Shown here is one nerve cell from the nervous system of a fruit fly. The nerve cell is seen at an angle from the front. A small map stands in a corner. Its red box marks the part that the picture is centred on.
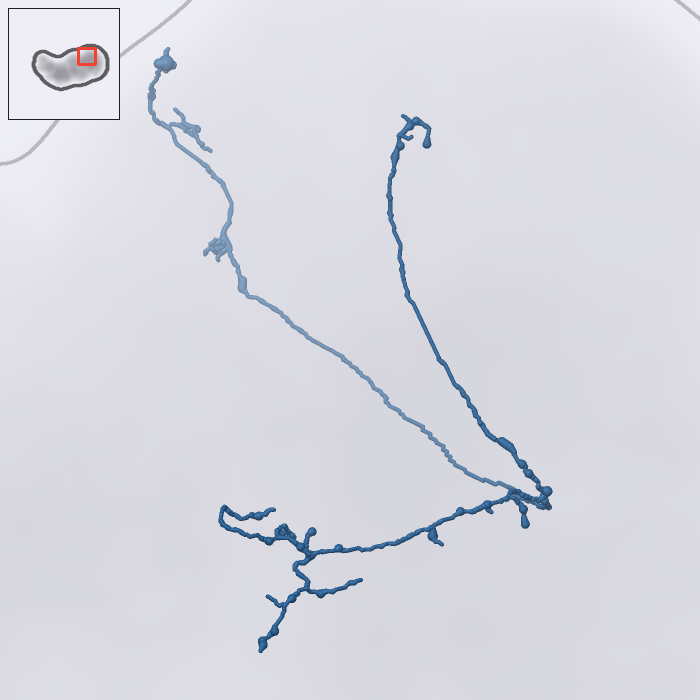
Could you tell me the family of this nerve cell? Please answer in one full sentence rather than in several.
This nerve cell has been assigned the family class Kenyon Cell.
